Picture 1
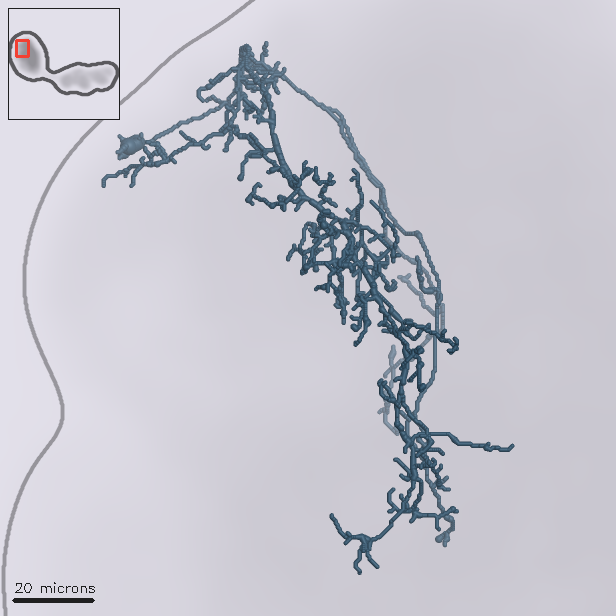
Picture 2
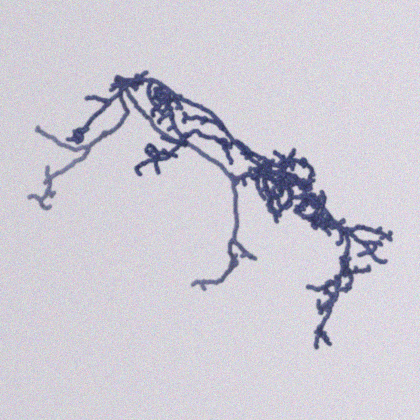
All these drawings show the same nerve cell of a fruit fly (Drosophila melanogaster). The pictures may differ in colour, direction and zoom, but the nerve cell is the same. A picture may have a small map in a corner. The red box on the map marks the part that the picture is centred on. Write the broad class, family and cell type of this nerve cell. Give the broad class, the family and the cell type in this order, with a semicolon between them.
central-brain intrinsic neuron; hemilineage SMPad1; SIP119m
